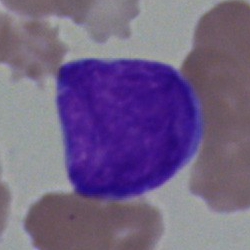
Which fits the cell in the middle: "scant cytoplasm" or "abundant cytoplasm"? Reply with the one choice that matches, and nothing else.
Scant cytoplasm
